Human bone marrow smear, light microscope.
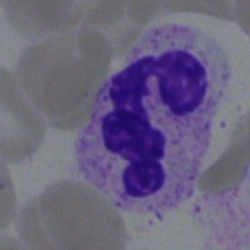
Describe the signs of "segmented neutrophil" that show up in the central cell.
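Looking into the nucleus, I can't make out any nucleoli.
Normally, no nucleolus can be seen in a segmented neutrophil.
So that absence sits well with the name segmented neutrophil. The chromatin, I note, is dark purple and densely condensed. Around the nucleus the cytoplasm is abundant and pale pinkish-lilac, with fine pinkish-purple granules scattered all through it.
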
